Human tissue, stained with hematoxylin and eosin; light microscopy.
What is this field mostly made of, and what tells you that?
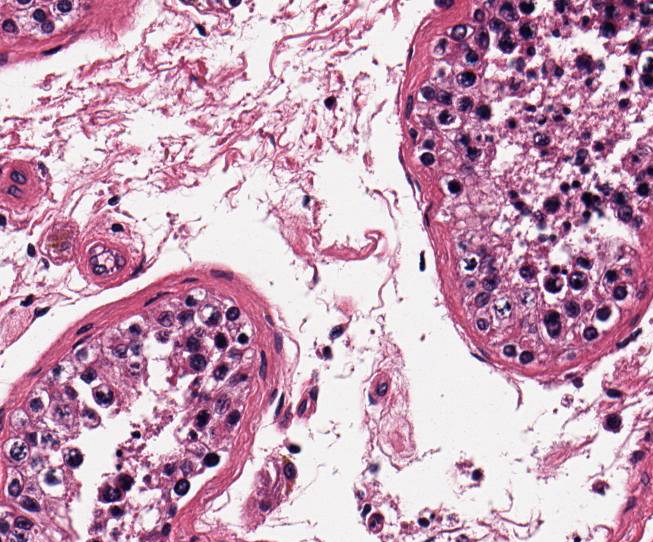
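This looks like seminiferous tubule to me. Two large rounded tubules, upper right and lower left, are each packed with several layers of rounded cells, most with round, dark nuclei.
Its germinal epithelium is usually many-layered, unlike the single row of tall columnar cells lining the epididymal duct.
In the lower left one, some larger cells show coarse, clumped chromatin.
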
